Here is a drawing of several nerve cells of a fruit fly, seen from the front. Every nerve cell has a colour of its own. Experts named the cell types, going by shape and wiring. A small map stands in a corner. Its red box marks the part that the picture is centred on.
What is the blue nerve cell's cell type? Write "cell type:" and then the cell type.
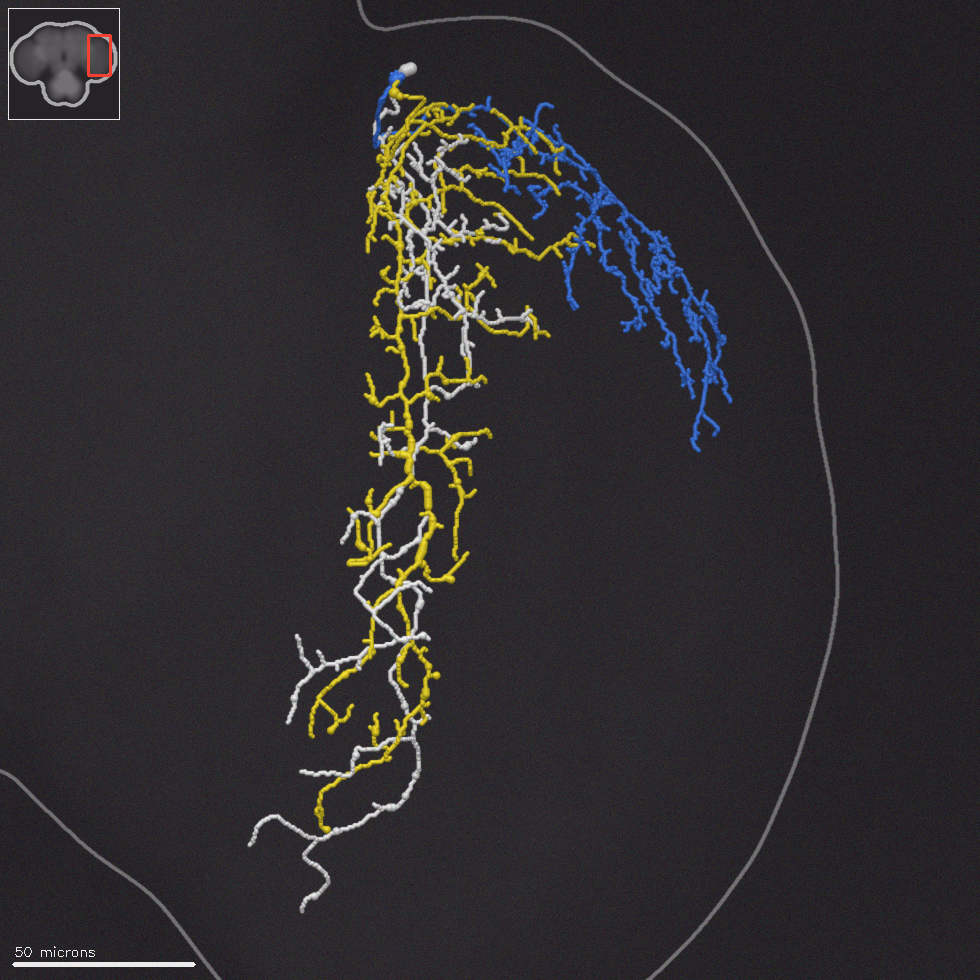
cell type: Cm12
